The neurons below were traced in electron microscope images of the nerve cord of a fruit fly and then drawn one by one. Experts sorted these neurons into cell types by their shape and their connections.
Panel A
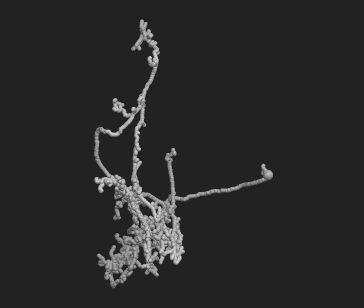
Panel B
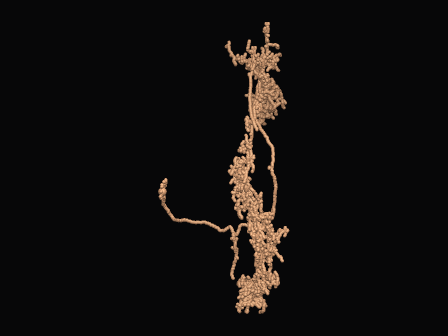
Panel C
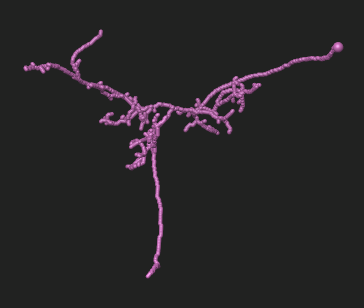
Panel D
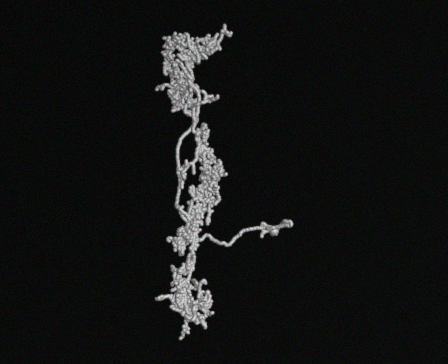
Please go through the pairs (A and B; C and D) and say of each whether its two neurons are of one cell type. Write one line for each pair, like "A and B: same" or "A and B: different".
A and B: different
C and D: different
